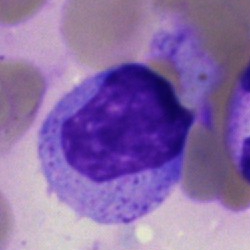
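Myelocyte in a stained human bone marrow smear, the central cell. Its outline is roughly round, and the nucleus sits off-centre toward the upper right. The chromatin is dense and dark purple, broken by a few small paler patches. The cytoplasmic rim is broadest on the lower left side.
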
